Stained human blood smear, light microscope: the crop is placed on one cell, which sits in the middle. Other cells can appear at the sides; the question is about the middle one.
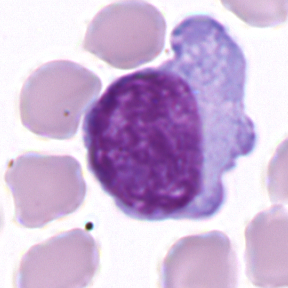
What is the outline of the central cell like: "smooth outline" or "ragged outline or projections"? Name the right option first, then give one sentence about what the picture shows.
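Ragged outline or projections. The cell's right-hand border is irregular, with several blunt bulges.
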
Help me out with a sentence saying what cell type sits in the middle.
The cell at the central position in this crop is a plasma cell.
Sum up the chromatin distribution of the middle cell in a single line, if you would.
The chromatin here is fine and lacks any coarse clumps.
